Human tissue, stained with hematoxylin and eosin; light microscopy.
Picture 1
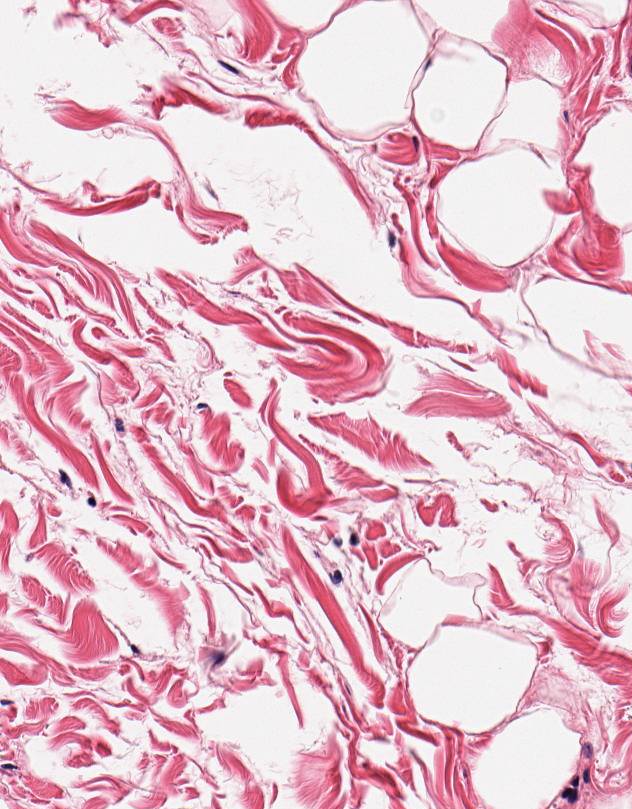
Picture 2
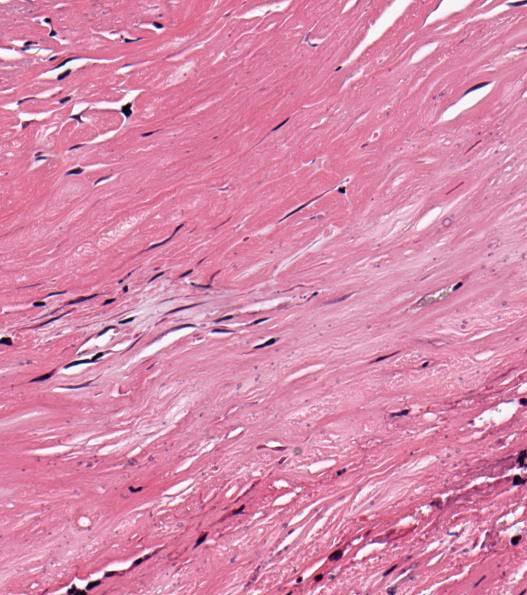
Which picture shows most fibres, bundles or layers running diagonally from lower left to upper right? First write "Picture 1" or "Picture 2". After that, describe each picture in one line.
Picture 2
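Picture 1: The main band of collagen bundles runs diagonally from the upper left toward the lower right of the field.
Picture 2: Dense pink fibrous tissue fills the whole field, with bundles running obliquely from lower left to upper right.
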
